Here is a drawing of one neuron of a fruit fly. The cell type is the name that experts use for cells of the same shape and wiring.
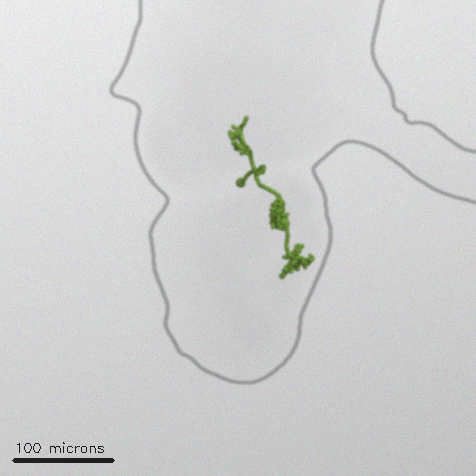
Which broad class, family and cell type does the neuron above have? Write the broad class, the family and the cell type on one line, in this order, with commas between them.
visual projection neuron, hemilineage VPNd1, LPLC2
